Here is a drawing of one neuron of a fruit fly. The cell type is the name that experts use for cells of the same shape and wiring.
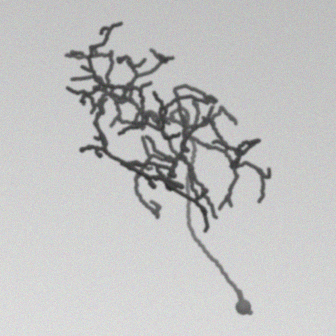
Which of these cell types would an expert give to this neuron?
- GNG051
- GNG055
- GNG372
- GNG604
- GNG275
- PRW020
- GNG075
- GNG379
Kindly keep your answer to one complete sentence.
Of the cell type PRW020 is this neuron.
